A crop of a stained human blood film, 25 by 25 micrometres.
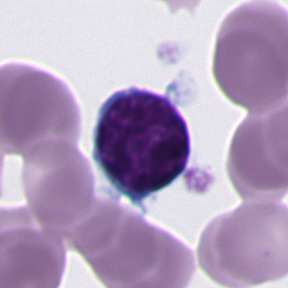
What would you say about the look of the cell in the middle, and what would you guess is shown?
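Round outline. Chromatin dense, dark purple and coarsely clumped. Only a very thin rim of cytoplasm around the nucleus. Small pale blue tags projecting from the lower edge. This is a typical lymphocyte.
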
